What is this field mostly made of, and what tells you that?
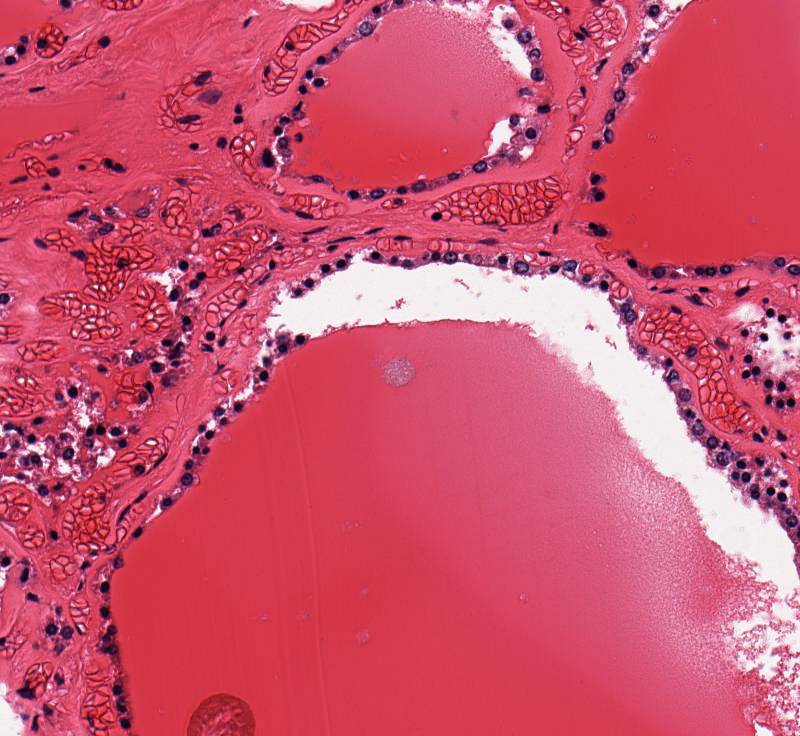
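Answer: thyroid follicle. Large rounded follicles of homogeneous pink material fill most of the field, each lined by a single layer of flattened to low cuboidal cells with small, round, dark nuclei.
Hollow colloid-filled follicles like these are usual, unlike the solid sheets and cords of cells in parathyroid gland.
Small vessels packed with red blood cells lie between them, densest on the left.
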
